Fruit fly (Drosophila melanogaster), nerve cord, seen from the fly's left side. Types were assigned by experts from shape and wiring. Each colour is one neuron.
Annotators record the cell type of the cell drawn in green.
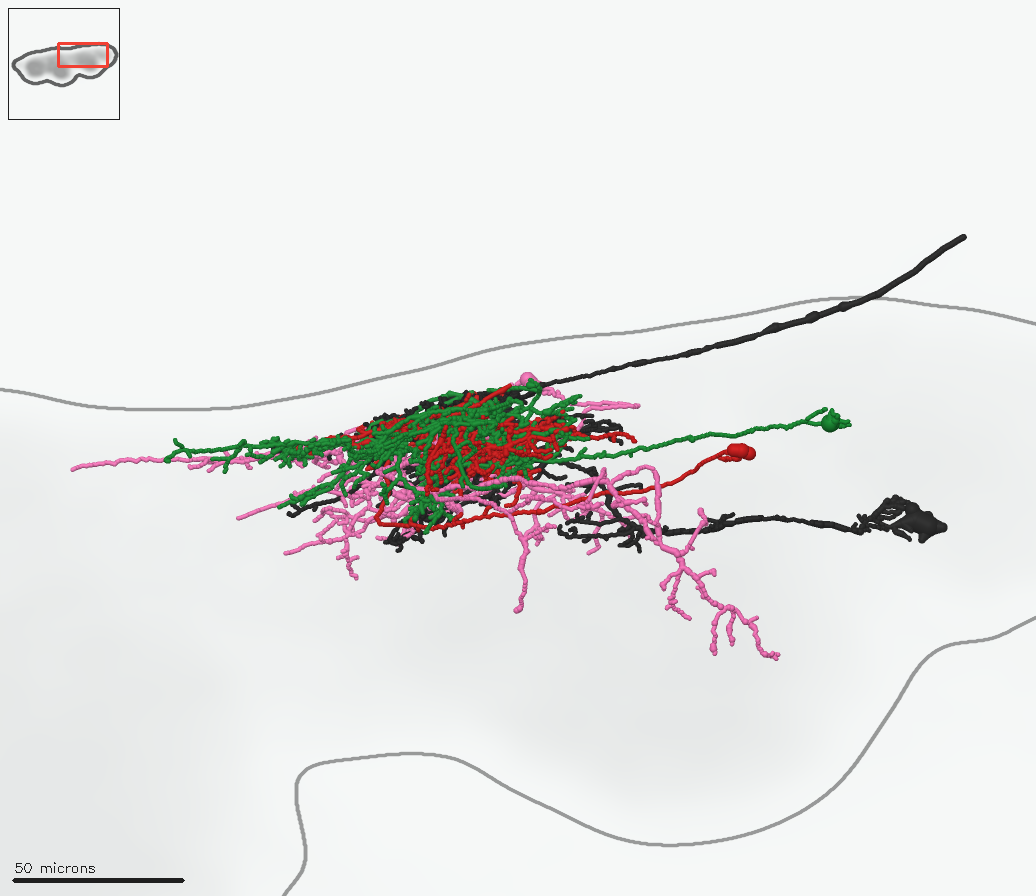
IN06A025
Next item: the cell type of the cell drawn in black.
MNad35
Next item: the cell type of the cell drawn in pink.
IN18B028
